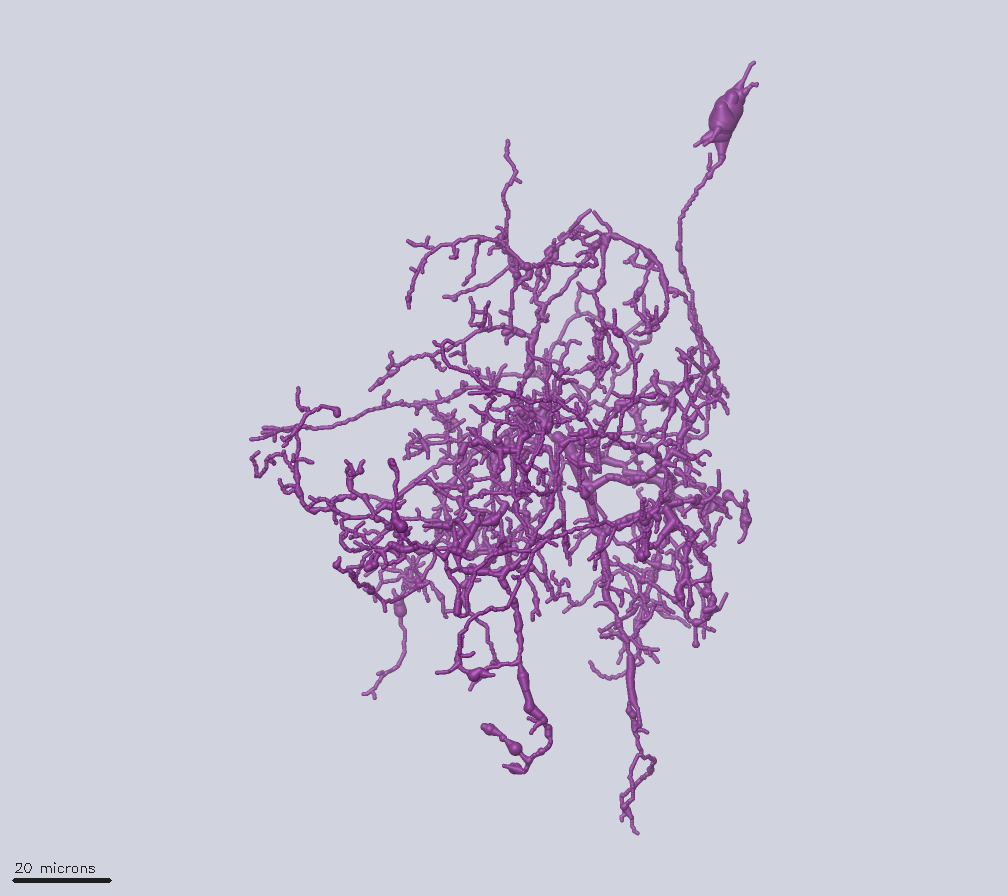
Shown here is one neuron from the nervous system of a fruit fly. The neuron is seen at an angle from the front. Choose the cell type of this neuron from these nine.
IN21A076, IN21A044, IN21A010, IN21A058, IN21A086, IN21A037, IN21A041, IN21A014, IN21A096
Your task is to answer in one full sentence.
This neuron is a member of the IN21A010 cell type.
